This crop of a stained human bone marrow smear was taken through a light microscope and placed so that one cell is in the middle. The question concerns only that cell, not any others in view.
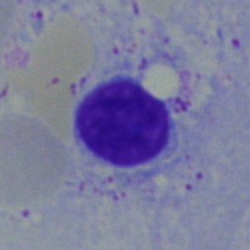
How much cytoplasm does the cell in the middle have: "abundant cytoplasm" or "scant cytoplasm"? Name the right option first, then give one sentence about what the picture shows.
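Scant cytoplasm. The cytoplasm forms only a thin rim around the nucleus.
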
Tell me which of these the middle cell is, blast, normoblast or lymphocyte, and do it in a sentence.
The middle position in this crop is taken by a lymphocyte.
